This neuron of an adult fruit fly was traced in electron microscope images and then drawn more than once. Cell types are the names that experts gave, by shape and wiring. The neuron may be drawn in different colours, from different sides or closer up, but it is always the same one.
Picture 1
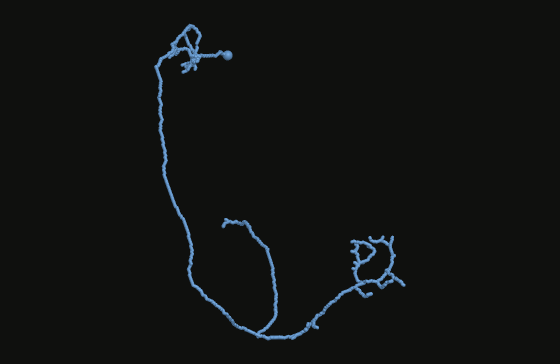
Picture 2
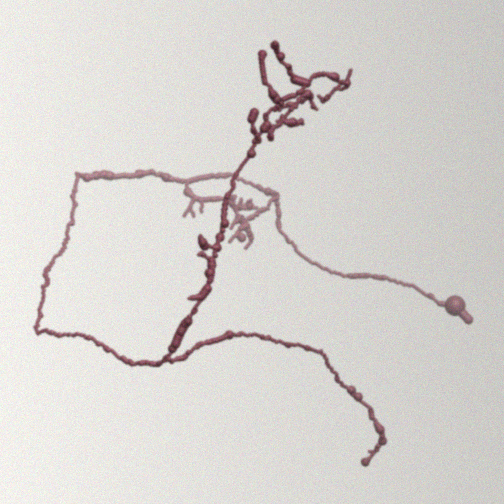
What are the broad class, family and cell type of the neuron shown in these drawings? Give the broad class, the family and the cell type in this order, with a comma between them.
central-brain intrinsic neuron, class Kenyon Cell, KCa'b'-ap1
